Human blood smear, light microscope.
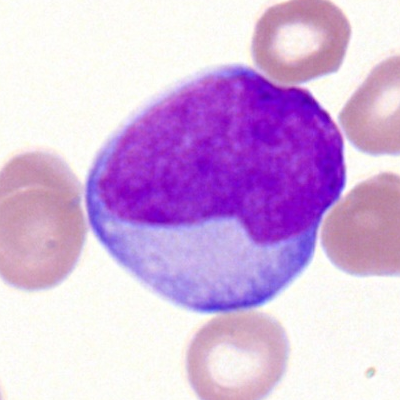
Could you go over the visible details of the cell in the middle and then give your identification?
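Notice the nucleus filling the top of the cell, with cytoplasm gathered below. Its lower border steps, reaching lower on the right. The chromatin is fine and even, never coarsely clumped. The pale blue cytoplasm turns deeper blue at the outer edge. This is a myeloblast.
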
